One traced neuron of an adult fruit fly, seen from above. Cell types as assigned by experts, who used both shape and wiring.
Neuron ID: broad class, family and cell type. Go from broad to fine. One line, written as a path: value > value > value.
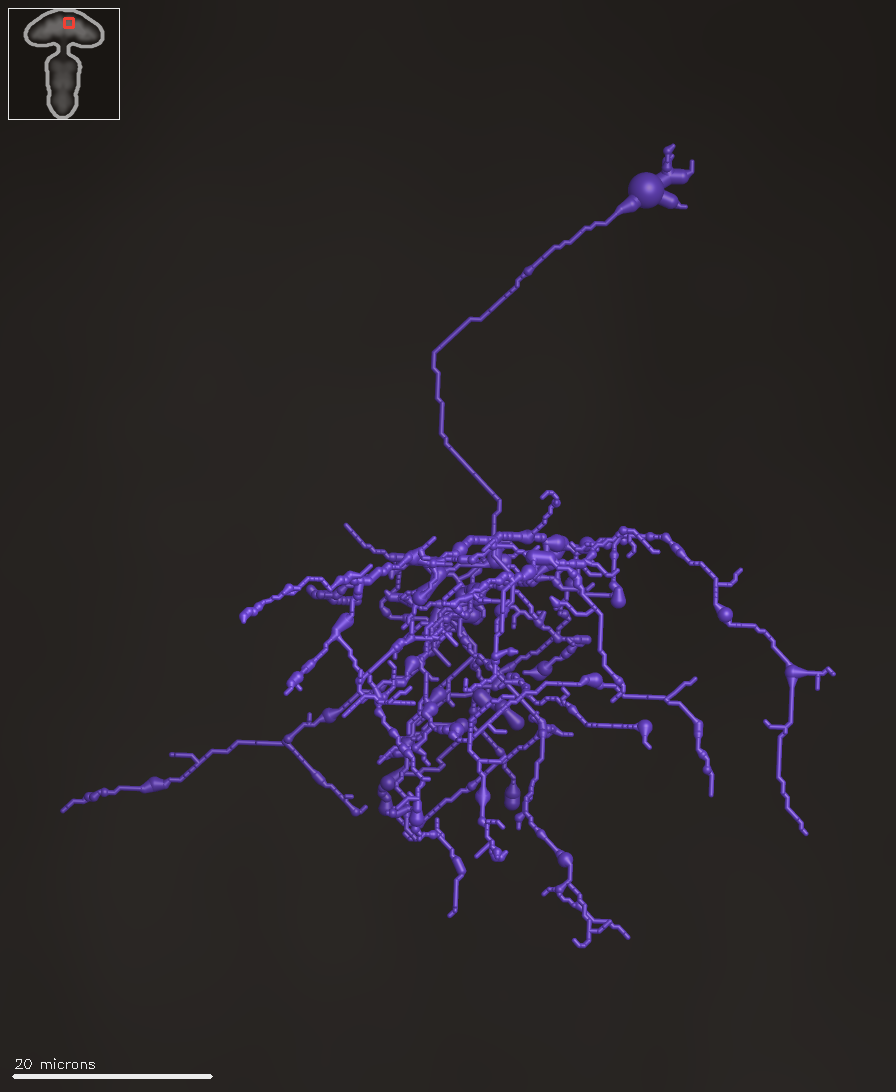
central-brain intrinsic neuron > hemilineage TRdl_b > CB1985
